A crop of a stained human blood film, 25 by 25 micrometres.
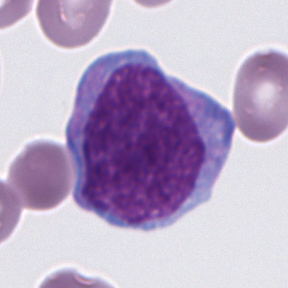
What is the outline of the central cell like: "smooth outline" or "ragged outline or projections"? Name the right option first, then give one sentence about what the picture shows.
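Ragged outline or projections. The cell outline is irregular, with blunt angular bulges rather than a smooth circle.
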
